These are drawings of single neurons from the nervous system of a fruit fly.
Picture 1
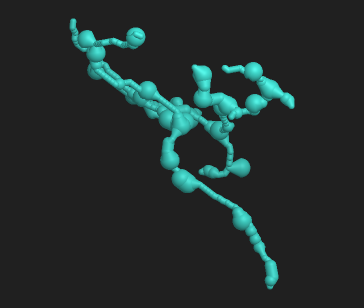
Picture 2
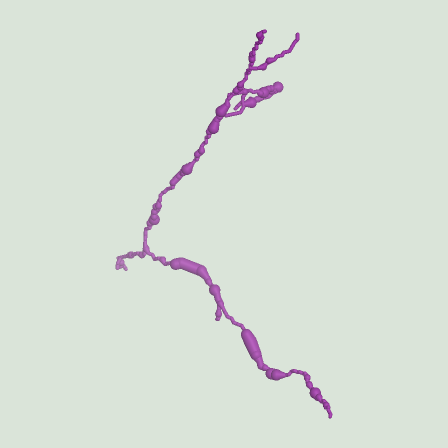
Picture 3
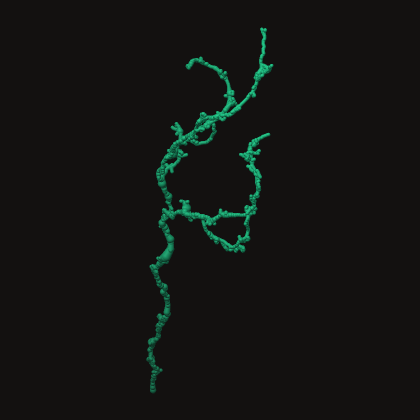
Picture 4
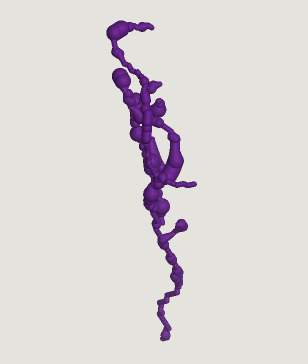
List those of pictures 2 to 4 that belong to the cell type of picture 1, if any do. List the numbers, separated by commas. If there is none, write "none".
3, 4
